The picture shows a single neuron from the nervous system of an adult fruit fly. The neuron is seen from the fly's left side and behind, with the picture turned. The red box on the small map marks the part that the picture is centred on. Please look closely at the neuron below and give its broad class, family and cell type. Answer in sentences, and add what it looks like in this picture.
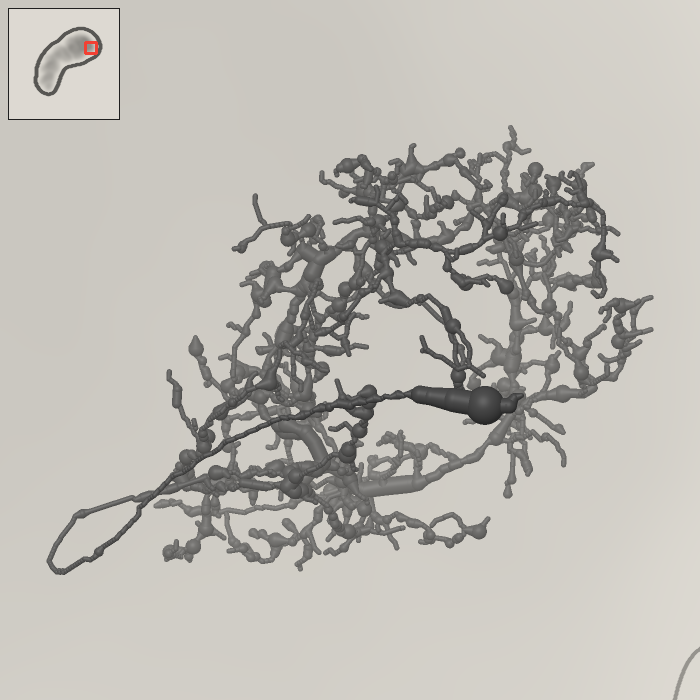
Its broad class is central-brain intrinsic neuron. The family is hemilineage LHp1. The cell type is CB1405. More than a hundred branch ends can be seen. As drawn here it is wider than it is tall.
